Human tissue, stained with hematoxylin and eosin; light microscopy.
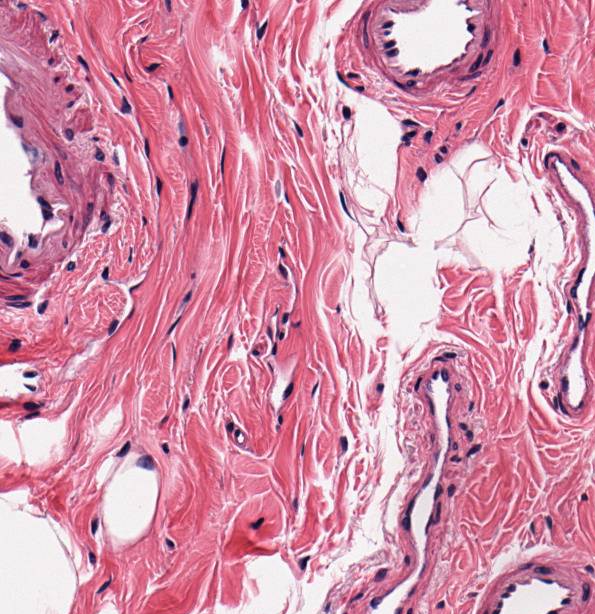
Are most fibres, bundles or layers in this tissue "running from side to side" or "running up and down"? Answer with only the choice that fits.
Running up and down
